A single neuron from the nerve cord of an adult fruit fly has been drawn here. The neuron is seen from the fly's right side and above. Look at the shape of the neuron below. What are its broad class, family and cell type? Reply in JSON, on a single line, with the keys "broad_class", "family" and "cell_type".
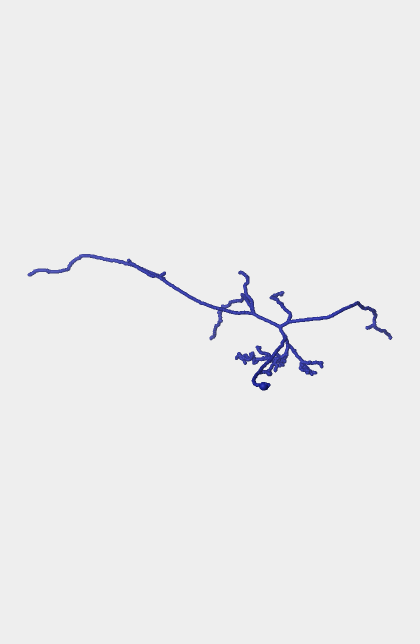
{"broad_class": "nerve-cord intrinsic neuron", "family": "hemilineage 18B", "cell_type": "GFC1"}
